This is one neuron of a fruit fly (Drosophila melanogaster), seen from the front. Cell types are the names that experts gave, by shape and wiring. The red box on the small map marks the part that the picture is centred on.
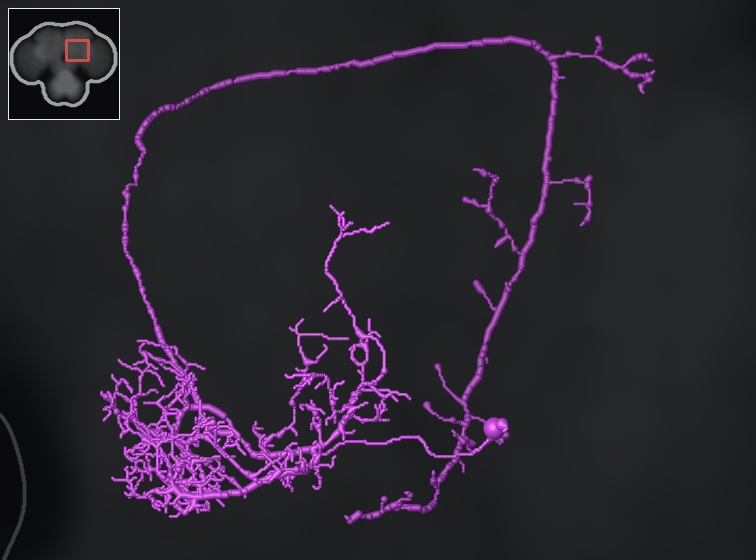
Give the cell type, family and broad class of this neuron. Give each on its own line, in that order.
M_l2PN3t18
hemilineage ALl1_ventral
central-brain intrinsic neuron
